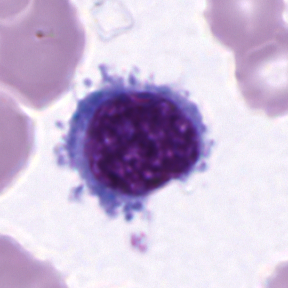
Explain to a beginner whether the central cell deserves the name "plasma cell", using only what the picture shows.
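First point: the chromatin is dark purple and coarsely clumped.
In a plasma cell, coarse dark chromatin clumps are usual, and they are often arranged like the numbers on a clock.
That point goes with plasma cell. Second and third points: the cytoplasm shows no clear vacuoles, and the nearby red cells do not touch the nucleated cell. Verdict: plasma cell fits, and hairy cell does not.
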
